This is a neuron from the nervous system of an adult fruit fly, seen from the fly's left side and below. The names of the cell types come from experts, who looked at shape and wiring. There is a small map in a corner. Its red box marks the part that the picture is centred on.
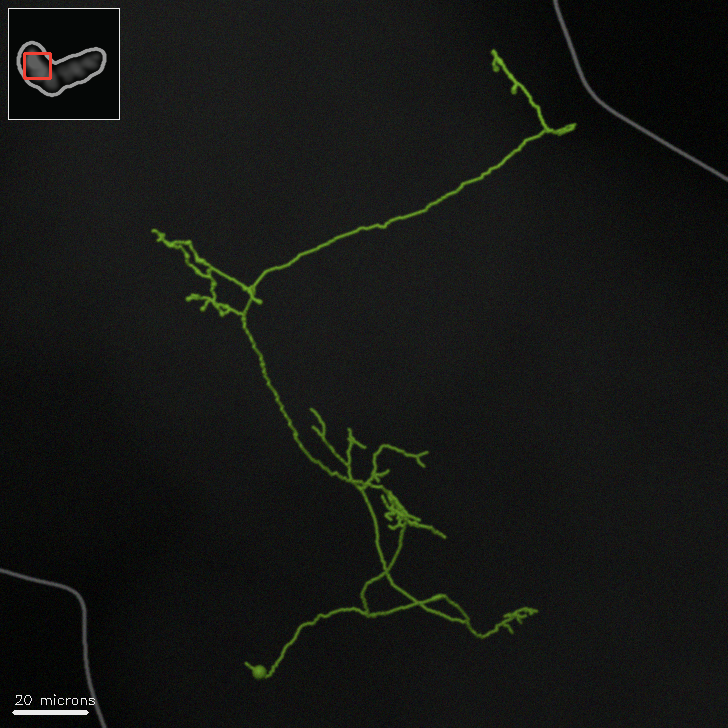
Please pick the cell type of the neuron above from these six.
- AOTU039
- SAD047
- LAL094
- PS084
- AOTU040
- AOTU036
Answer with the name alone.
AOTU040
